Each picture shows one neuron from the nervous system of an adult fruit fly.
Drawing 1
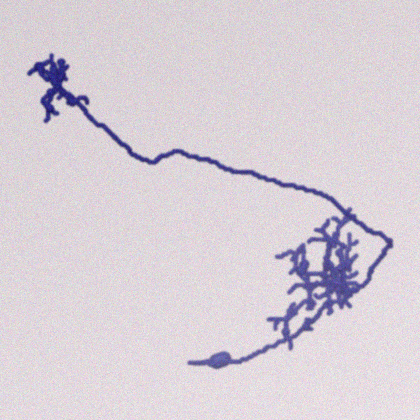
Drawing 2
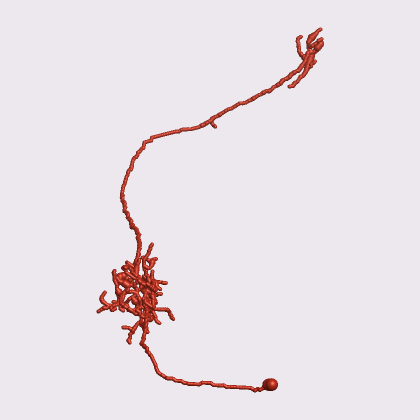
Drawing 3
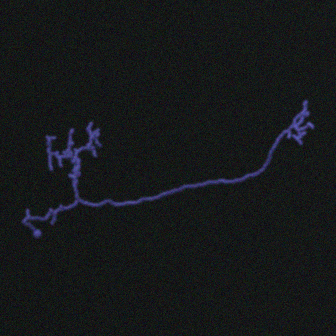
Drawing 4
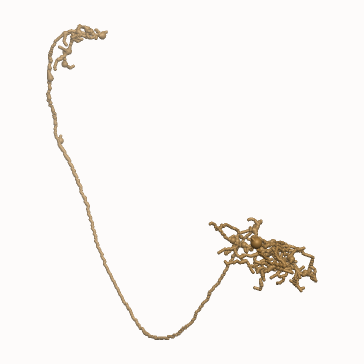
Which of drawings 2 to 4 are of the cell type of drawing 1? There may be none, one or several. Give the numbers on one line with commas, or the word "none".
3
